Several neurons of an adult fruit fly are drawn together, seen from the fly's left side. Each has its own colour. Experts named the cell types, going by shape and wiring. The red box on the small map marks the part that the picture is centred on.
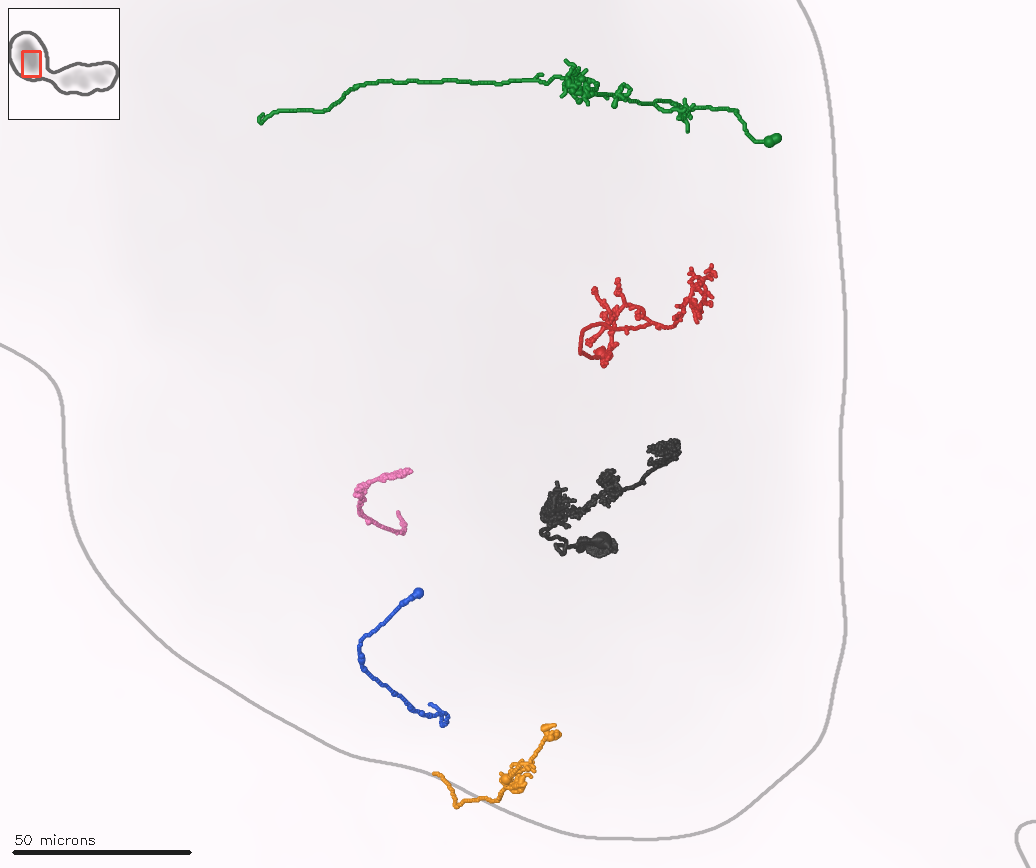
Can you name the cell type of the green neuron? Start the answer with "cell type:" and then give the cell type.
cell type: C3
